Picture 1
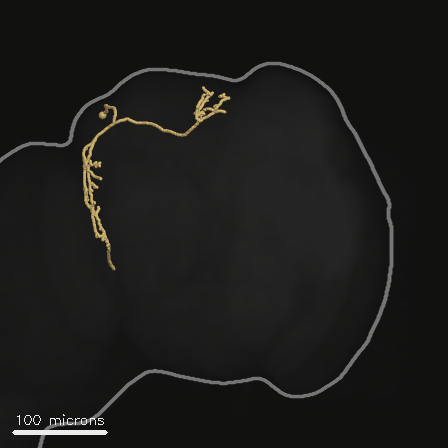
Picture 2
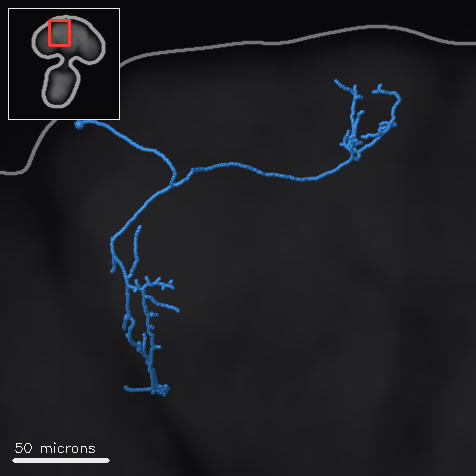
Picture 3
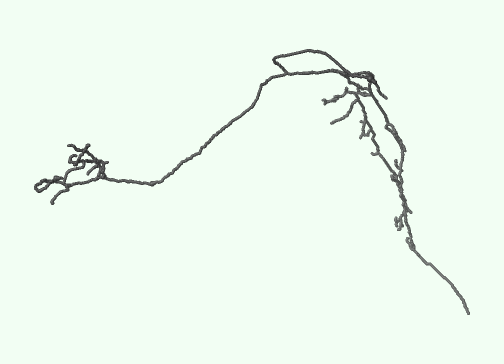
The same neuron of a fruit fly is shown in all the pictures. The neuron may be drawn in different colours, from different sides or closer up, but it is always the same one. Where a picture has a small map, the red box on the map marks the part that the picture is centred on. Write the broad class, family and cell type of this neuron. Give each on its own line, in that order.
central-brain intrinsic neuron
hemilineage SLPpl1
SMP217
